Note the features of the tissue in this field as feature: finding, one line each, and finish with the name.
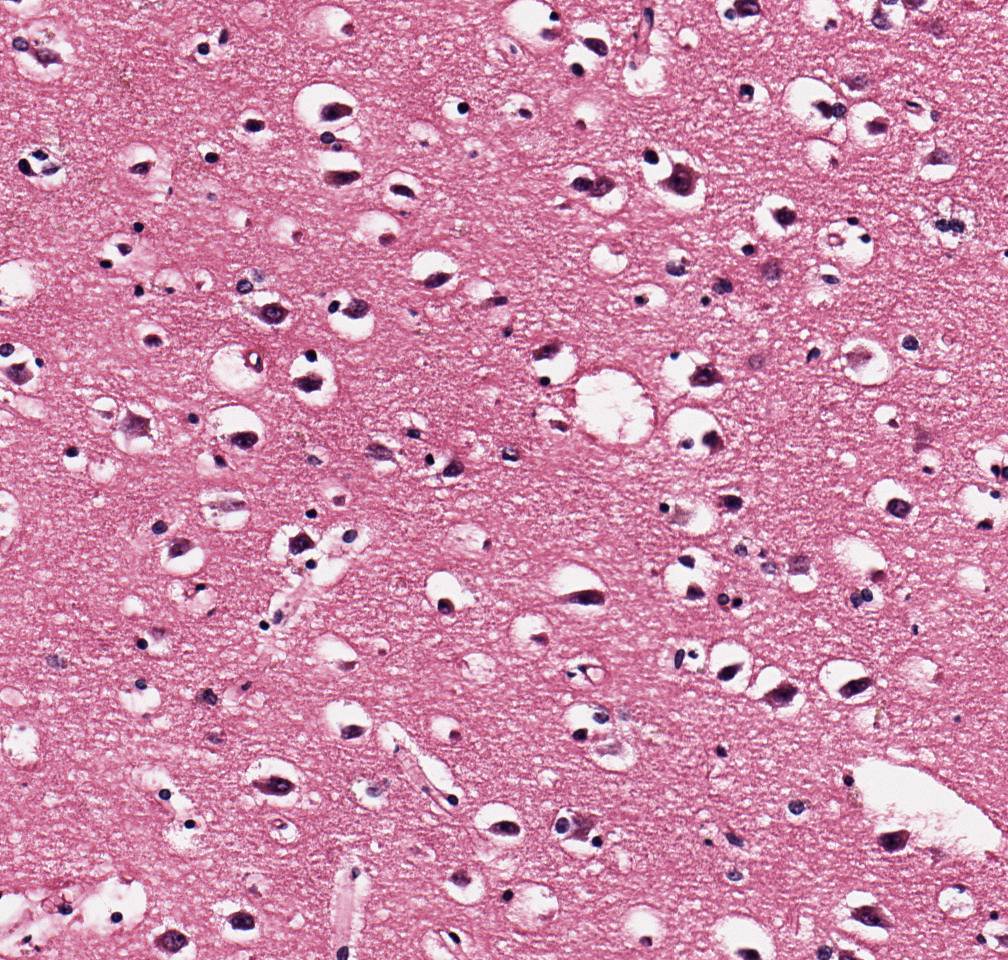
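Background: continuous finely granular pink neuropil, cells fairly evenly scattered, no glands or epithelium
Glia: small round dark nuclei, no visible cytoplasm, tucked between the neurons
Vessels: thin capillaries with elongated nuclei, running obliquely through the lower left
Artefact: large irregular empty cleft at the lower right edge, from processing
Name: cerebral cortex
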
